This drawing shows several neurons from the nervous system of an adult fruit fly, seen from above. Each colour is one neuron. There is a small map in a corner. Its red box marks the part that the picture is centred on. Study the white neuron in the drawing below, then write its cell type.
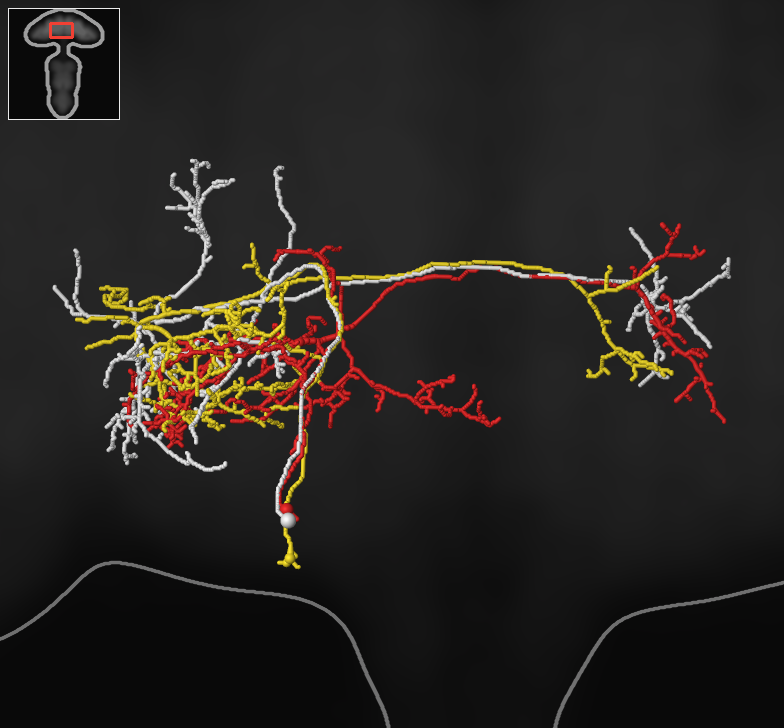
CB4101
